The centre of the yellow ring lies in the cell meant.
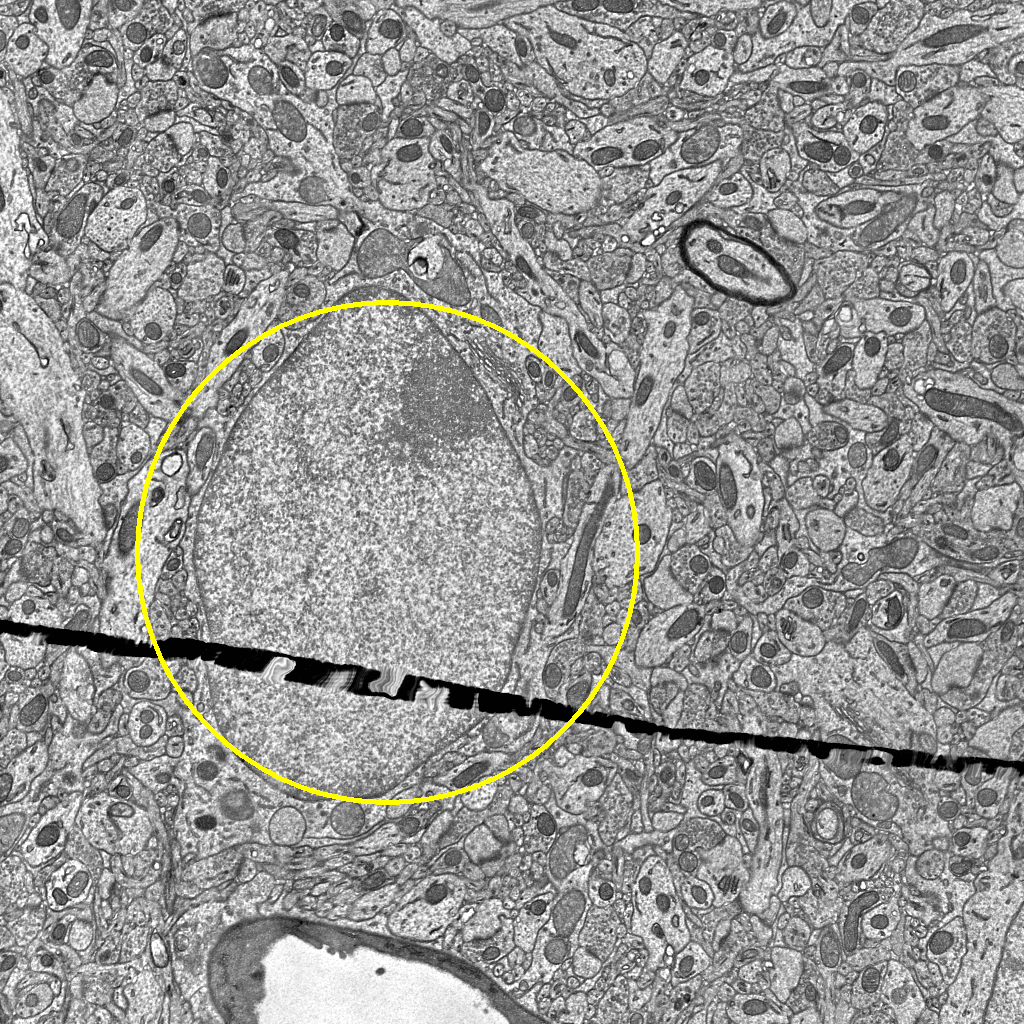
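Astrocyte, cell at ring centre. Nucleus a tall oval, narrowing to a point at top. Nuclear envelope smooth, without deep infoldings. Denser chromatin forms a darker zone, upper right of nucleus. No compact, sharply bounded dense nucleolus seen.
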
